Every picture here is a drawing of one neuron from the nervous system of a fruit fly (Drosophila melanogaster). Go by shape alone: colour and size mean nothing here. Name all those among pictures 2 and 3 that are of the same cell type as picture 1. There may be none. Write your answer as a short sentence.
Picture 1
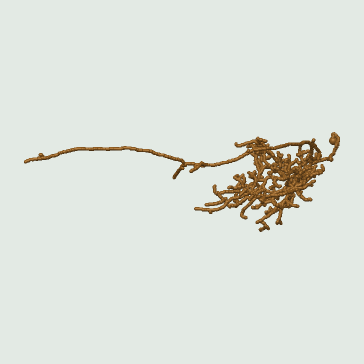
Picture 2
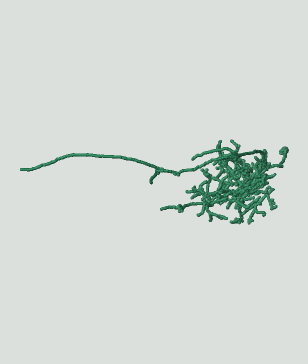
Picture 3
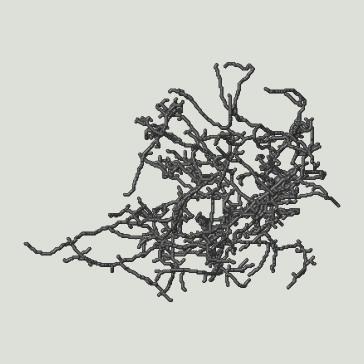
Picture 2 is of the same cell type.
